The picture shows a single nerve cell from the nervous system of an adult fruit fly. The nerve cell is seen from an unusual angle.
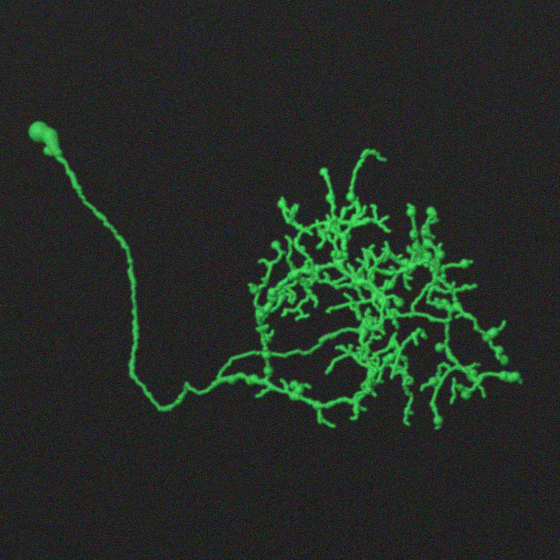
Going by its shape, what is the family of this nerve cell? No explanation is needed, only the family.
hemilineage VLPl4_dorsal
